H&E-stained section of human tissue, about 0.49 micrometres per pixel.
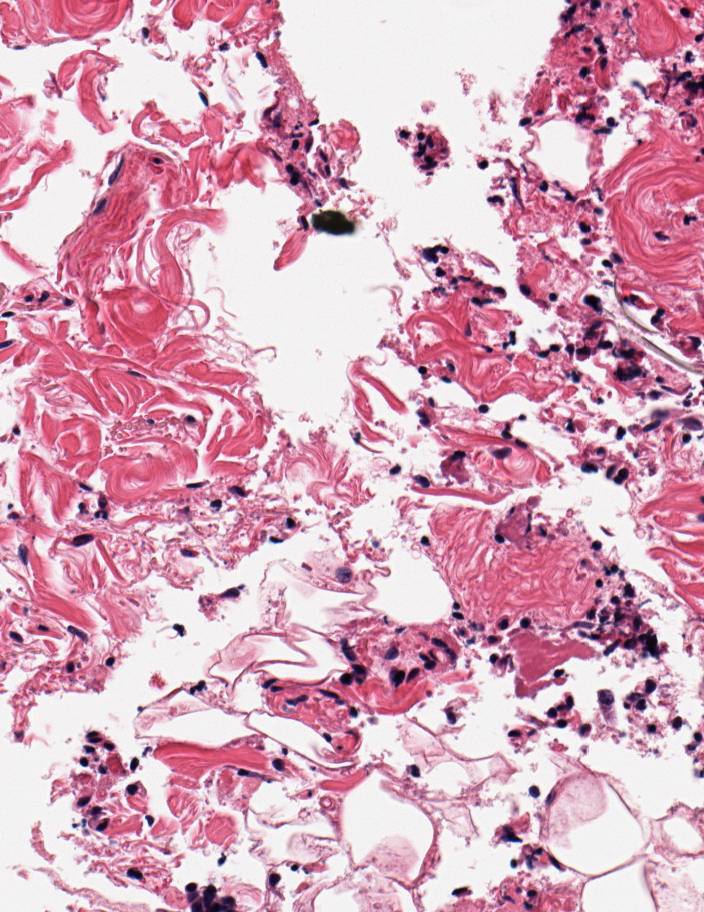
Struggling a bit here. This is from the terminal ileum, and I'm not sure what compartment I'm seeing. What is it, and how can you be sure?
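Dense connective tissue is what this field shows. Thick, wavy, bright pink collagen bundles fill much of its left half.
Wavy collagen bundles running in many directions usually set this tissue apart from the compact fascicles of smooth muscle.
On the right especially, the bundles curl into swirled, whorl-like patterns. Wide empty spaces split the tissue into ragged fragments.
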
